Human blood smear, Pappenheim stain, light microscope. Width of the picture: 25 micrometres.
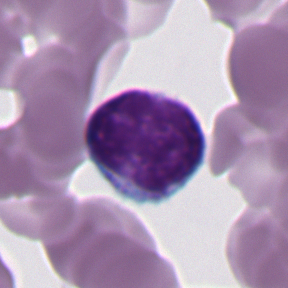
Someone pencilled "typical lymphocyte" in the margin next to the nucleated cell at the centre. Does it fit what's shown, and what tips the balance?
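Deciding: the cytoplasm is pale blue and forms only a narrow crescent, mainly at the lower left edge.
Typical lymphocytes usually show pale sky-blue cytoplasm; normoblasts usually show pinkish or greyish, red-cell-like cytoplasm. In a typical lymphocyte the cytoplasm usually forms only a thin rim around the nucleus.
Verdict: typical lymphocyte fits; normoblast does not. Nucleus round to slightly oval, no indentation or lobes, about 10 by 9 micrometres. Outline smooth, roughly round; no projections or hair-like extensions; no vacuoles.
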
